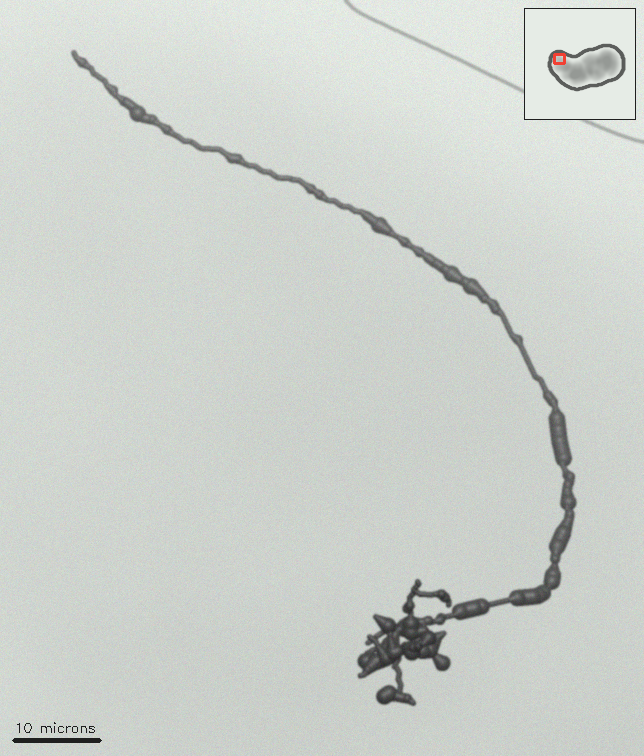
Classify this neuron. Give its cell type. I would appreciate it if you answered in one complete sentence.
The type assigned to this neuron is SNxx04.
